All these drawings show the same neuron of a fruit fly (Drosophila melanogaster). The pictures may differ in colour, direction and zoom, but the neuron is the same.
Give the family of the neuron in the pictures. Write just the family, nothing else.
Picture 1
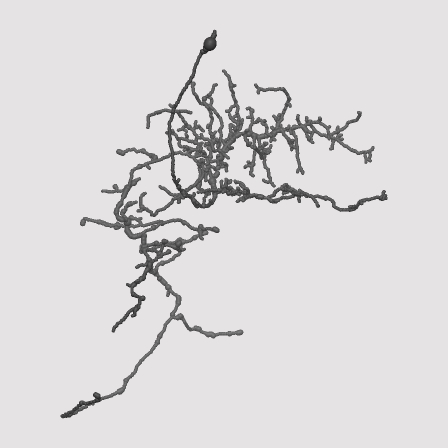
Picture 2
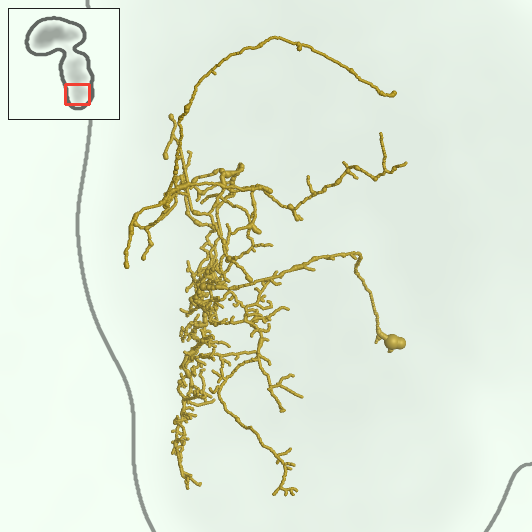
hemilineage 01A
